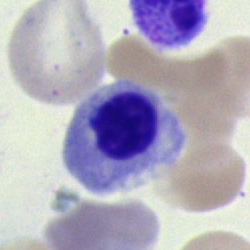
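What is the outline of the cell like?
Roughly round, with a slightly uneven edge.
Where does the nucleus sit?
Off-centre, leaving a wider band of cytoplasm below it.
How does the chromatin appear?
Dark purple and dense.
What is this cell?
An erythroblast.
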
